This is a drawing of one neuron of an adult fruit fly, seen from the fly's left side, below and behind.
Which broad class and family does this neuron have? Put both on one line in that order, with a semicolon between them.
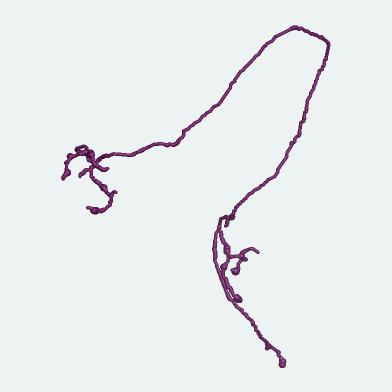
sensory neuron entering the brain; class olfactory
